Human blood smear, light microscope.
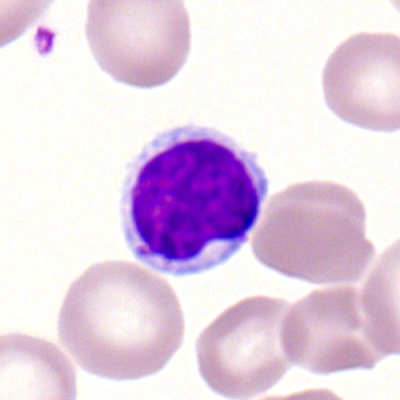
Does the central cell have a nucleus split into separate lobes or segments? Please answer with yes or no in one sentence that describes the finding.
No, what the nucleus forms is a single compact round, oval or kidney-shaped mass.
